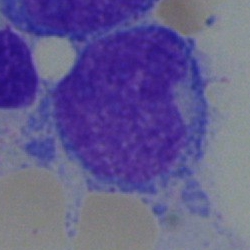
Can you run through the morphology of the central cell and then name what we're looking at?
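The chromatin is purple and finely stippled, scattered with pale specks. A narrow blue rim of cytoplasm circles the nucleus. Just to the right of the nucleus, notice a paler zone. The edge is ragged, with blue cytoplasmic fragments trailing off at the lower left and lower right. So this is a blast.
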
